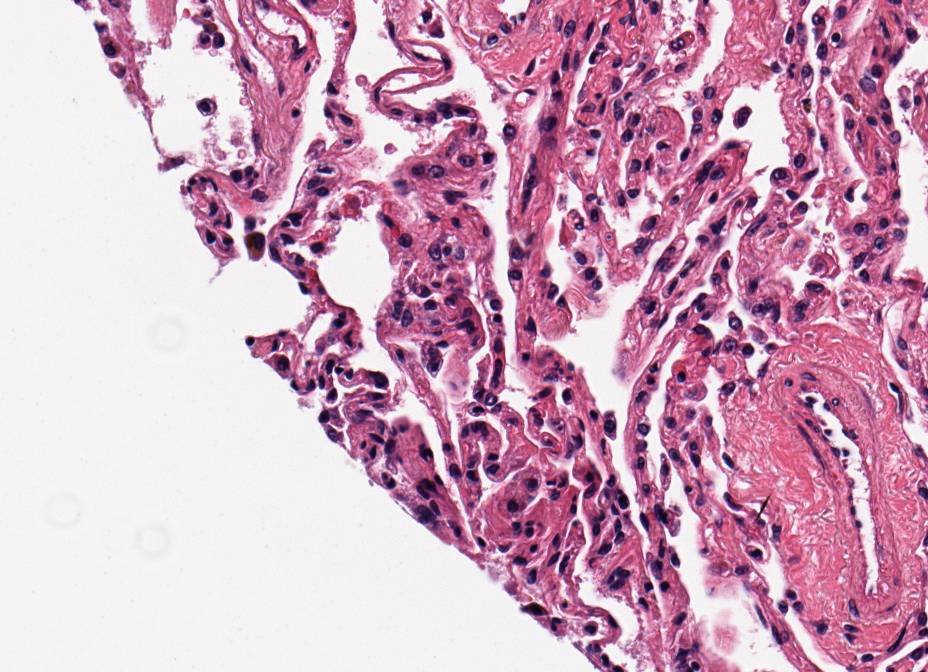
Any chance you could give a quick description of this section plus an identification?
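Tissue occupies the upper and right part of the field; blank background fills the lower left, the two separated by a diagonal edge. At the lower right is a vessel whose thick pink fibrous wall surrounds a narrow slit-like lumen. Numerous small, dark-purple nuclei, oval to elongated, lie in the septa, which also contain eosinophilic fibrous stroma thickened in places into broader pink bands. This is lung.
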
